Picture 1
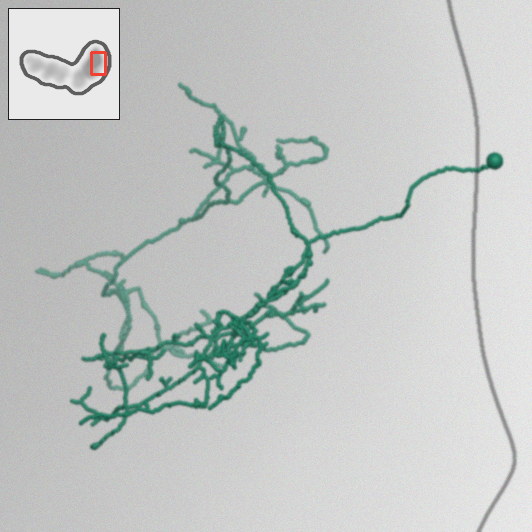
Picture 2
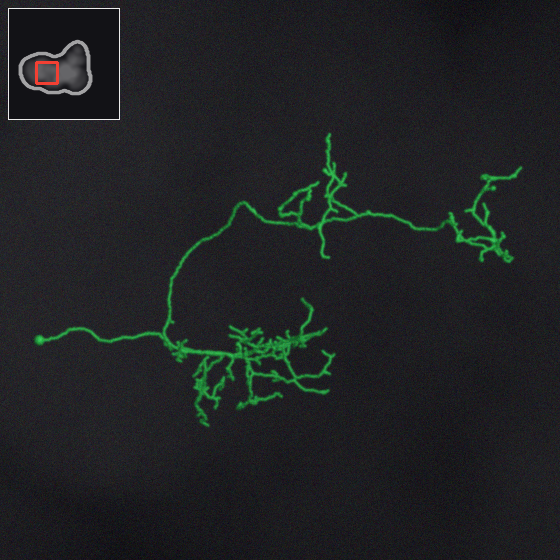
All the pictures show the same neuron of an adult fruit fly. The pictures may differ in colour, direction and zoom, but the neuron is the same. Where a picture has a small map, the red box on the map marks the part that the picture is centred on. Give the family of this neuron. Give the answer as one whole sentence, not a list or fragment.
As its family, the neuron has hemilineage CREl1.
